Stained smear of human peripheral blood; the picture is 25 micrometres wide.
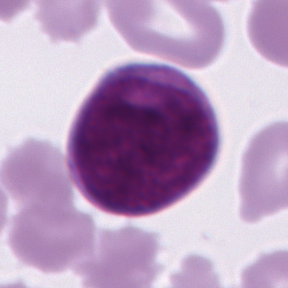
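Myeloblast, the central cell in a stained smear of human peripheral blood. Its outline is round and smooth, and it measures about 13 micrometres across. The cytoplasm is scant and shows only as a thin dark blue rim at the edge. A paler patch lies in the upper part of the nucleus. No vacuoles are seen in the cell.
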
